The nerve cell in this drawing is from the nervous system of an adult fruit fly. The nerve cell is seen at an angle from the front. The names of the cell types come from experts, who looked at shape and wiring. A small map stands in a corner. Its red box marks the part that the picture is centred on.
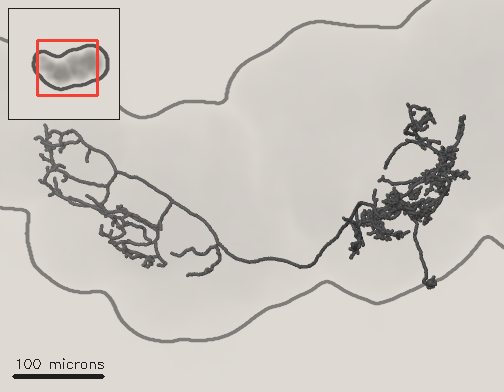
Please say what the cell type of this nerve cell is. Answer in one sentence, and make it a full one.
Cell type DNge140 is what this nerve cell is.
